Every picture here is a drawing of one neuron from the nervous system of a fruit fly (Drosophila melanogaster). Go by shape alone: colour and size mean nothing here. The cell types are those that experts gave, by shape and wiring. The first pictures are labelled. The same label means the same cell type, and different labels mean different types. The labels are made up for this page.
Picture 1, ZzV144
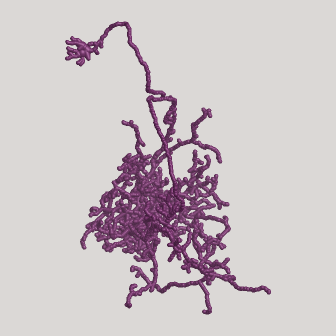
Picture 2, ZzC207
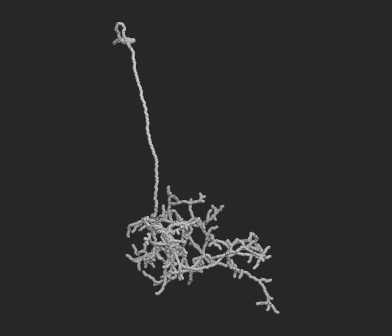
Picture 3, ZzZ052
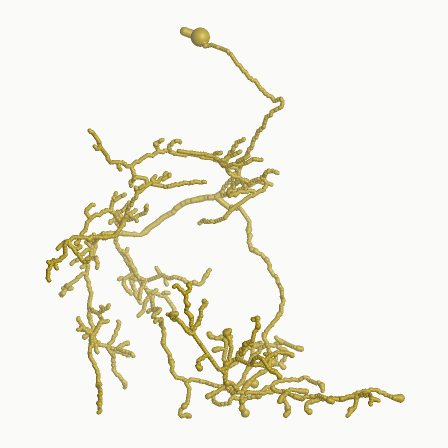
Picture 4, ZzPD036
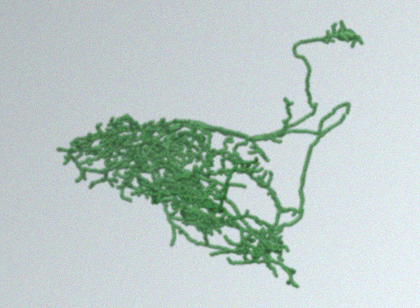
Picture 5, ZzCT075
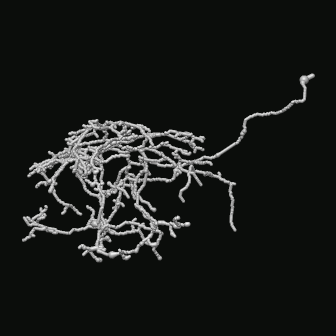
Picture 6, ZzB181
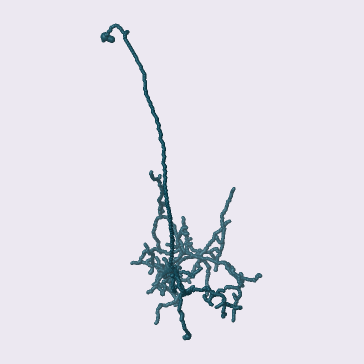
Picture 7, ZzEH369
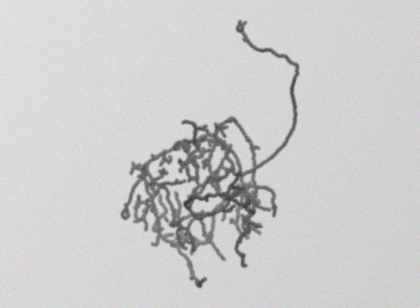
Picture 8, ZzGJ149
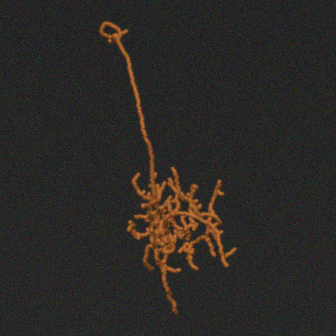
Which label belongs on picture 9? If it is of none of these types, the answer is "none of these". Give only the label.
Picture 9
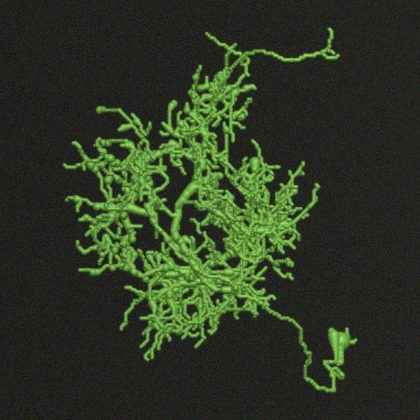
ZzPD036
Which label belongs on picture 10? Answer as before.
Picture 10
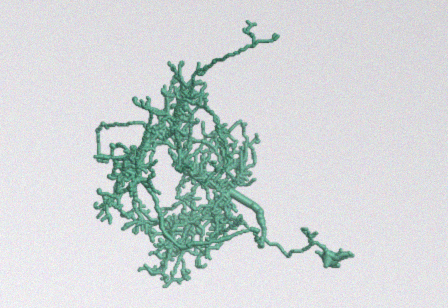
ZzPD036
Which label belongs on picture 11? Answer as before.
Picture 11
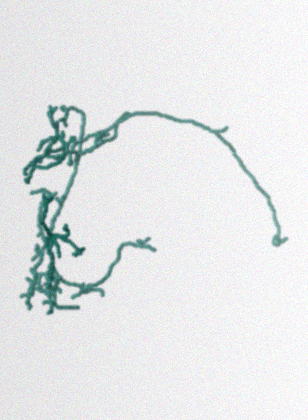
ZzB181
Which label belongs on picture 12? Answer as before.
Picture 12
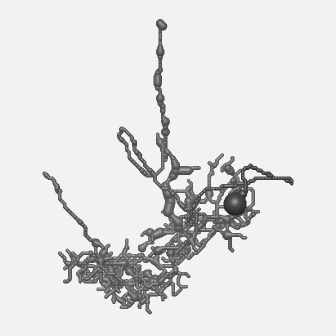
none of these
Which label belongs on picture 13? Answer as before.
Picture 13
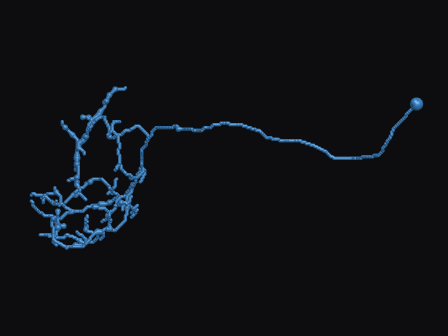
none of these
